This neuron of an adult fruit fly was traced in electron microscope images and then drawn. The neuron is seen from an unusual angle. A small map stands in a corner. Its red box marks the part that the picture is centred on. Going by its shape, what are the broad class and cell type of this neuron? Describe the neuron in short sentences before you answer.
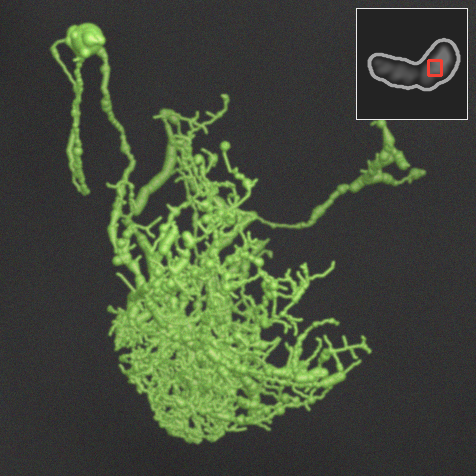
In this view it is about as wide as it is tall. Its broad class is central-brain intrinsic neuron. The cell type is PVLP135.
